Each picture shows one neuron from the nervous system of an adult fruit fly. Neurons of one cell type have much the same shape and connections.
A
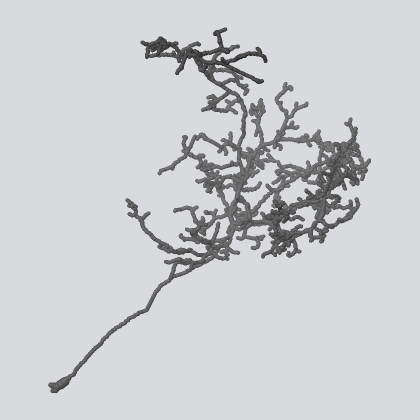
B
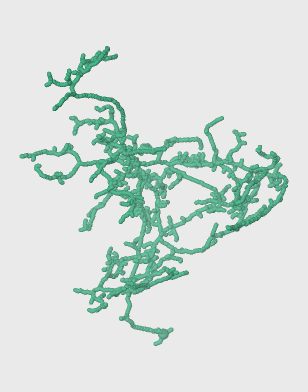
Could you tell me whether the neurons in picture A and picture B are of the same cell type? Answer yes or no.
yes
